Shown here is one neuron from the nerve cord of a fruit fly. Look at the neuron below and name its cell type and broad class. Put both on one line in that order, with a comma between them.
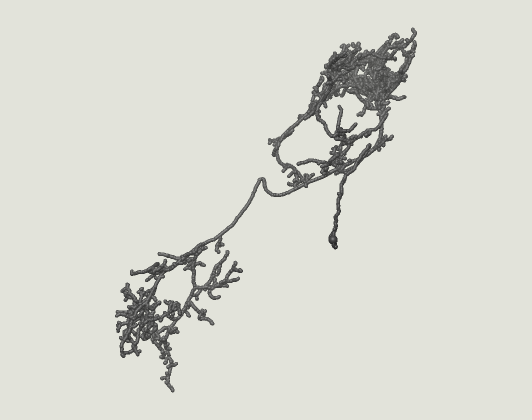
INXXX042, nerve-cord intrinsic neuron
